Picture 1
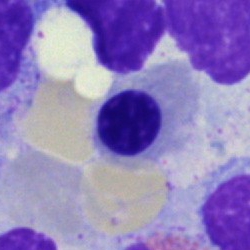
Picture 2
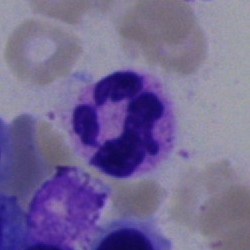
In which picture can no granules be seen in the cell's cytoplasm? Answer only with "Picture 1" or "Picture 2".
Picture 1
